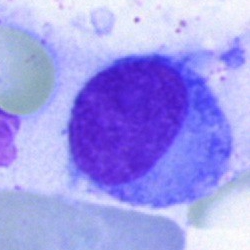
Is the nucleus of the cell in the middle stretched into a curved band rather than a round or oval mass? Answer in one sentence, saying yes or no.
No, compact and round or oval, the nucleus is not a curved band.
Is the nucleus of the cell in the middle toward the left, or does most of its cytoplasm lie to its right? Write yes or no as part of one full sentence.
Yes, the bulk of its cytoplasm is found to the right of the nucleus.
